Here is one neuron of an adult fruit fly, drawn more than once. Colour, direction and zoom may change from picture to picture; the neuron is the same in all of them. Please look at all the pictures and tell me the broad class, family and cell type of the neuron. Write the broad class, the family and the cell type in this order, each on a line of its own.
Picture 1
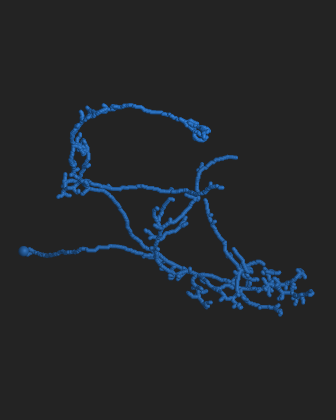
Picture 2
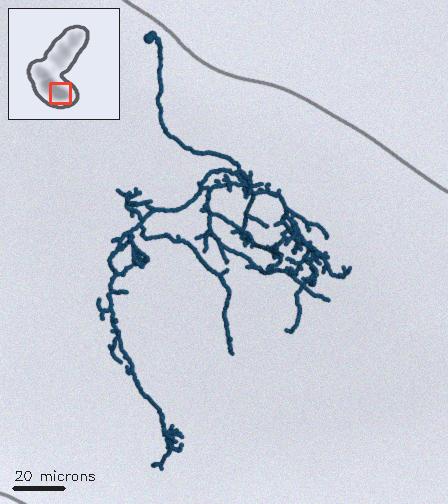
central-brain intrinsic neuron
hemilineage DM3_dorso_lateral
SMP328_c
